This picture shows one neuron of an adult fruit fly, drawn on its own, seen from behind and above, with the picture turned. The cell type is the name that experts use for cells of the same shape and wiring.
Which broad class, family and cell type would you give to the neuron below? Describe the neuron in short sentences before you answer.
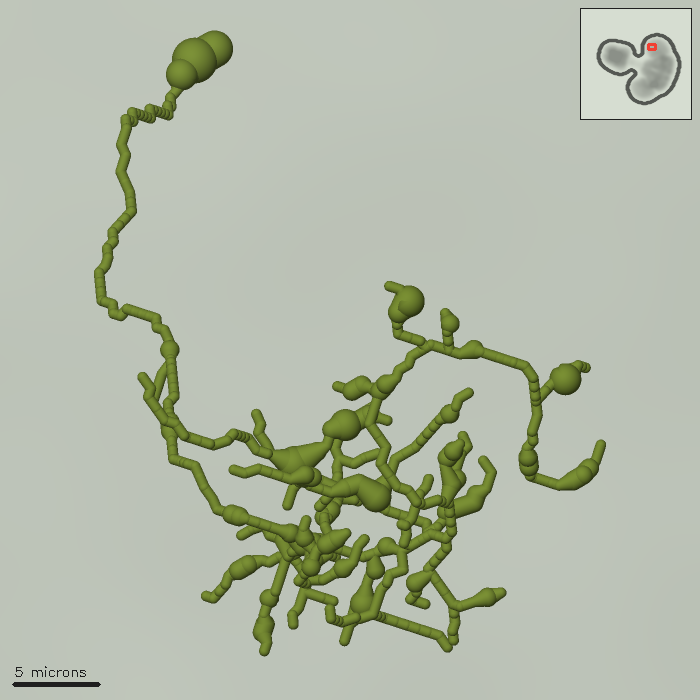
The cell body can be seen at the upper left of the picture. By the scale bar it is about 35 microns tall in this view. The picture shows dozens of branch ends. This is an optic-lobe intrinsic neuron. Its family is Cm. Its cell type is Cm1.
